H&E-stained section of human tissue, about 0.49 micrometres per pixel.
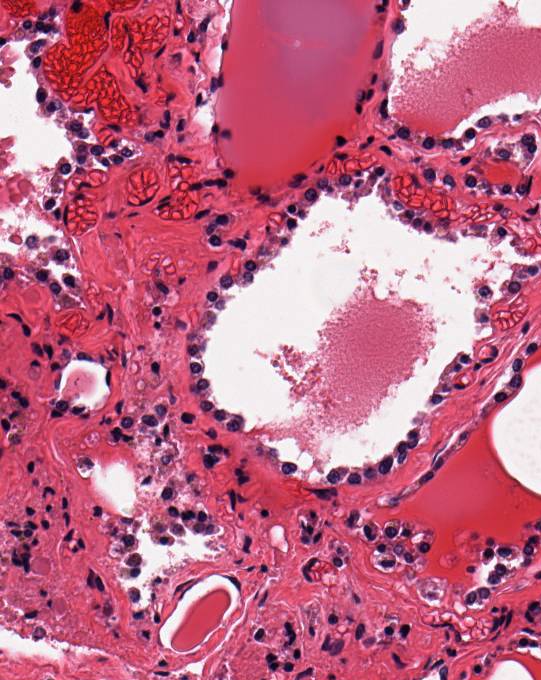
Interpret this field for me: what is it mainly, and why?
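Thyroid follicle, decided by the large central space lined by a single layer of cuboidal cells with dark round nuclei.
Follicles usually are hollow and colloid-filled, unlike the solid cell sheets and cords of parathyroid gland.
Pink contents of several spaces pulled away from their lining, leaving clear gaps. Red-cell-packed capillaries at upper left and along space margins.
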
